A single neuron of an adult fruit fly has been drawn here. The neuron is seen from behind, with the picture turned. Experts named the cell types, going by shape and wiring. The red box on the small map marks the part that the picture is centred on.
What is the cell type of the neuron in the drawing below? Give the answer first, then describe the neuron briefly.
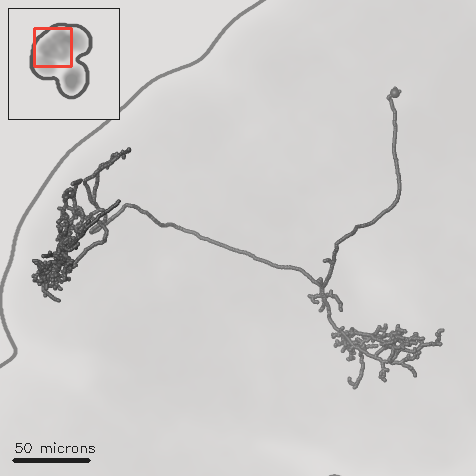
The cell type is mAL6. Its broad class is central-brain intrinsic neuron. Its cell body lies at the upper right of the picture. From left to right in the picture it spans about 250 microns.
